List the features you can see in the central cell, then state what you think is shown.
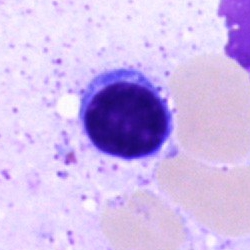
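Taking the outline first, the cell is round. Moving to the cytoplasm, it makes only a narrow rim around the nucleus. Its colour is blue, and no granules are seen in it. The cell is a lymphocyte.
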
